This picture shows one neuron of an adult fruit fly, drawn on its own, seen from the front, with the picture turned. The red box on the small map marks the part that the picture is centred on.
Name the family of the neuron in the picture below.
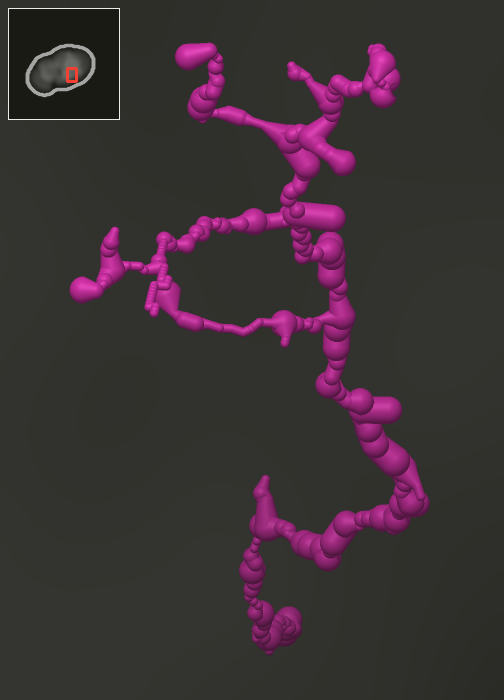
class mechanosensory proprioceptive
